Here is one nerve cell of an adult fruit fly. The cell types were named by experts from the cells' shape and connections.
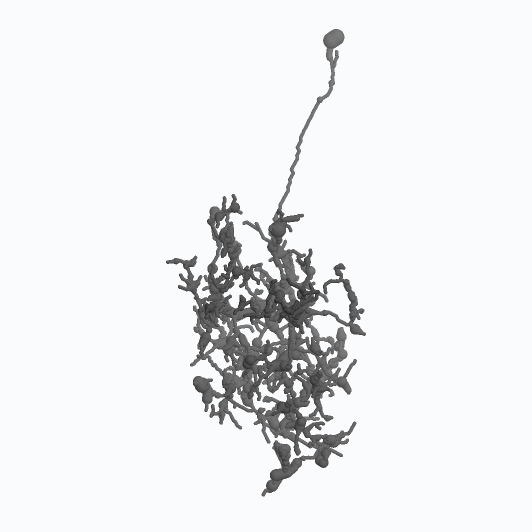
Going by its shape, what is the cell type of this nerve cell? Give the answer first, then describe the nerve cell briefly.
Its cell type is AVLP354. Its broad class is central-brain intrinsic neuron. The cell body can be seen at the top of the picture. In this view it is taller than it is wide.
